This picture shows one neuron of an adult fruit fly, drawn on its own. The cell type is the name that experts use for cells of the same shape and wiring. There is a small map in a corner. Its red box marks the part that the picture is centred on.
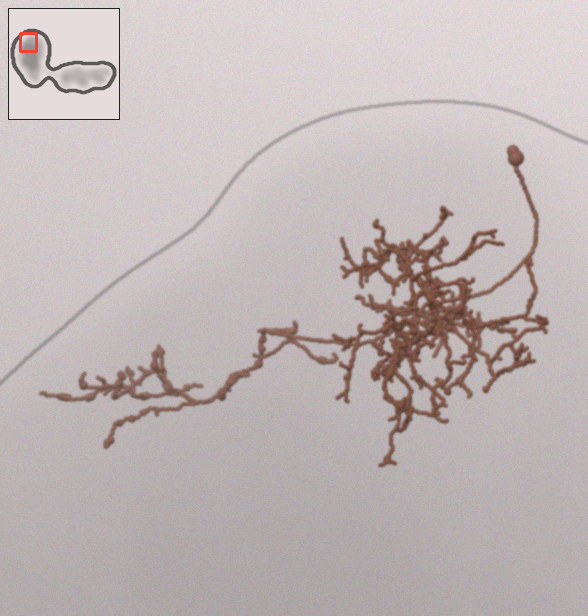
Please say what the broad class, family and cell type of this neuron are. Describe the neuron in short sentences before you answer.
The cell body can be seen at the upper right of the picture. The picture shows dozens of branch ends. Its broad class is central-brain intrinsic neuron. The family is hemilineage VLPd&p1_posterior. The cell type is LHPD2a2.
